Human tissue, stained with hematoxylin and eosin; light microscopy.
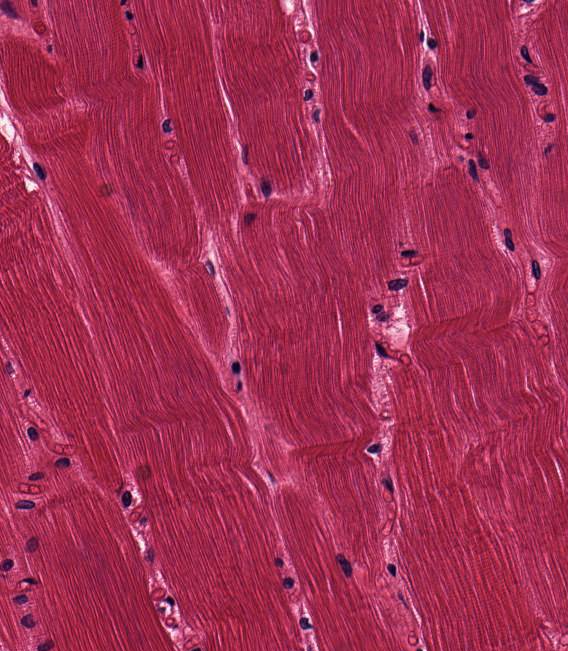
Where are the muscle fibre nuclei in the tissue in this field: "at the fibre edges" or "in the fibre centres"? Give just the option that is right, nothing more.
At the fibre edges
